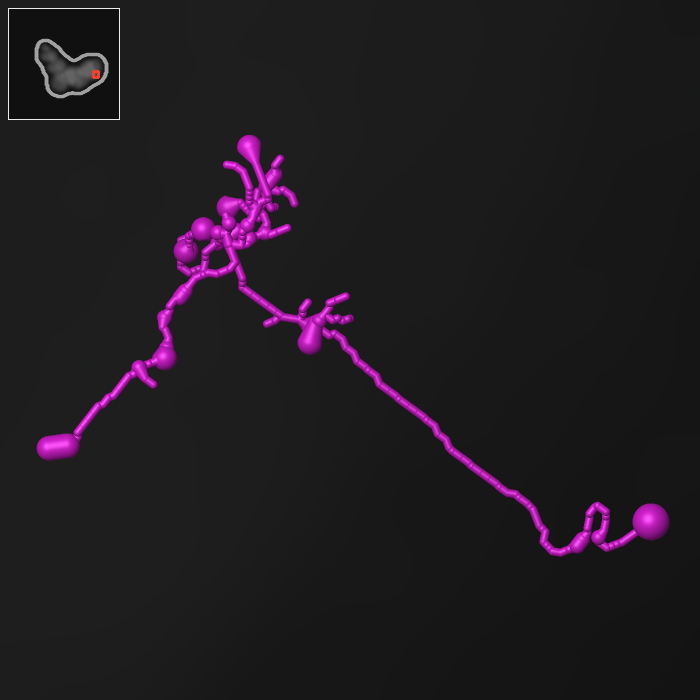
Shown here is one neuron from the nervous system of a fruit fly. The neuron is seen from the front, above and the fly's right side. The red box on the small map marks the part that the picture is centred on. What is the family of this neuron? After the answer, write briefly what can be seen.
Its family is Cm. This is an optic-lobe intrinsic neuron. The cell body is at the lower right of the picture. As drawn here it is wider than it is tall.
